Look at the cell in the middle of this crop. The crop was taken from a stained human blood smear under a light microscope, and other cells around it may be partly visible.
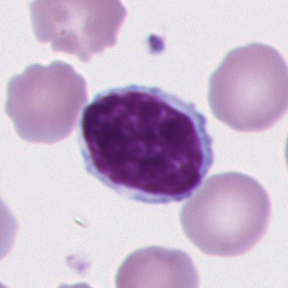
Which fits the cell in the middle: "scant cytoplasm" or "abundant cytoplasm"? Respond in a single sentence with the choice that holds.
There is only scant cytoplasm around the nucleus of this cell.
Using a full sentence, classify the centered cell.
The middle of this crop holds a lymphocyte.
